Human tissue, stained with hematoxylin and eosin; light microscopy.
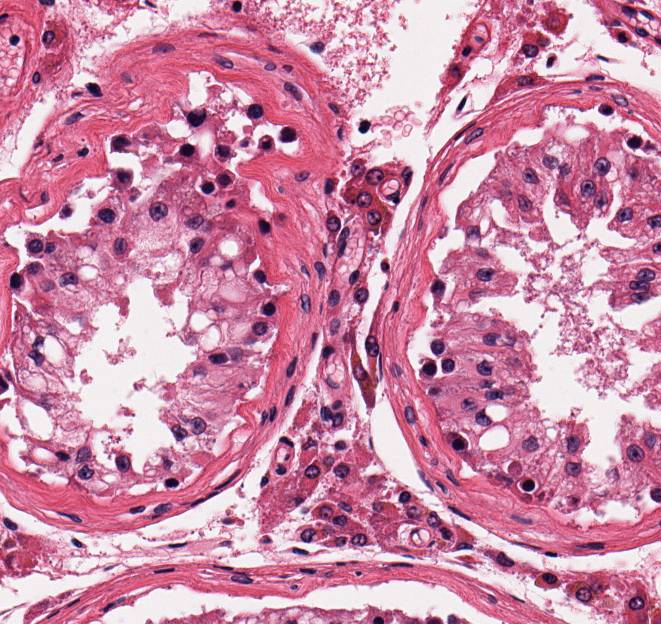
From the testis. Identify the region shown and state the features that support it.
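You are looking at the seminiferous tubule, here two large rounded units filling the left and right halves, with part of a third along the bottom edge.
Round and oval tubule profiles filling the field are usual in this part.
Each unit is wrapped in a thick, layered band of pink fibrous tissue holding flattened spindle-shaped nuclei. Inside, the lining cells have pale, vacuolated cytoplasm and round to oval nuclei, with no orderly layering. Among them lie scattered small cells with round, dark, compact nuclei, most numerous in the upper part of the left unit.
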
